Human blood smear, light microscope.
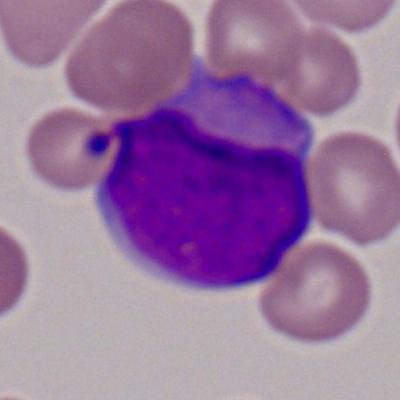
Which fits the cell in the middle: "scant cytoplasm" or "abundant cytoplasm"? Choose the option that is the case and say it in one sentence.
What cytoplasm the cell has forms just a narrow rim.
